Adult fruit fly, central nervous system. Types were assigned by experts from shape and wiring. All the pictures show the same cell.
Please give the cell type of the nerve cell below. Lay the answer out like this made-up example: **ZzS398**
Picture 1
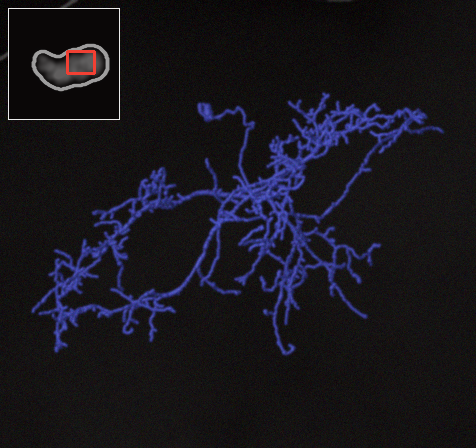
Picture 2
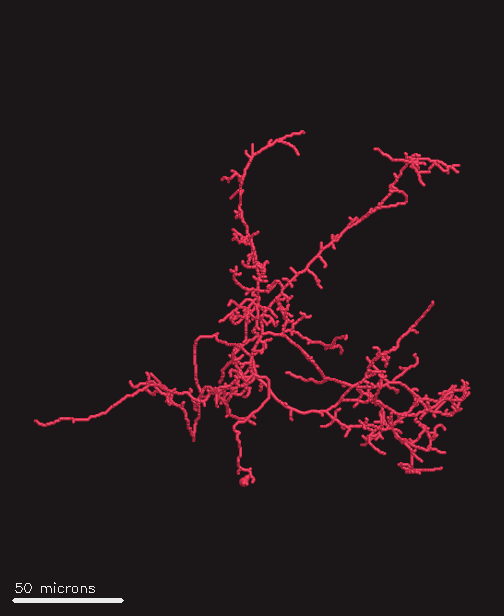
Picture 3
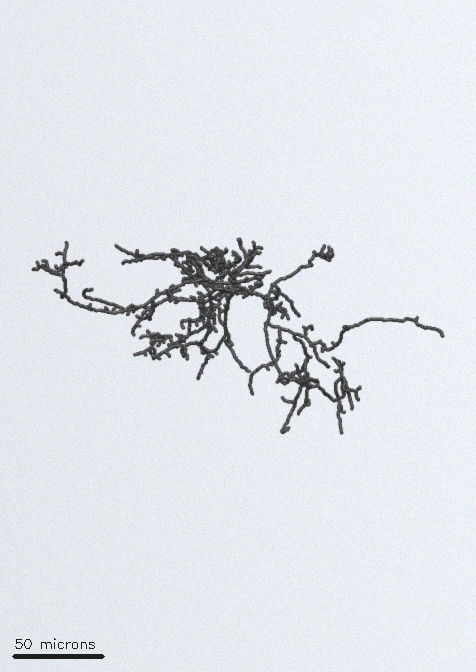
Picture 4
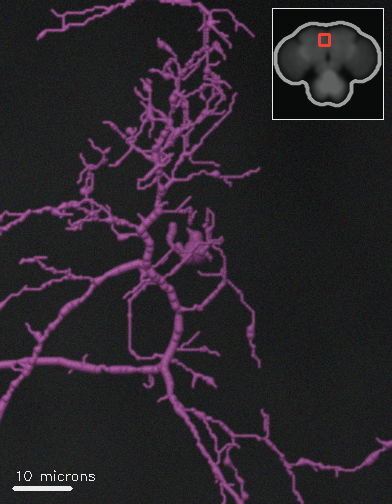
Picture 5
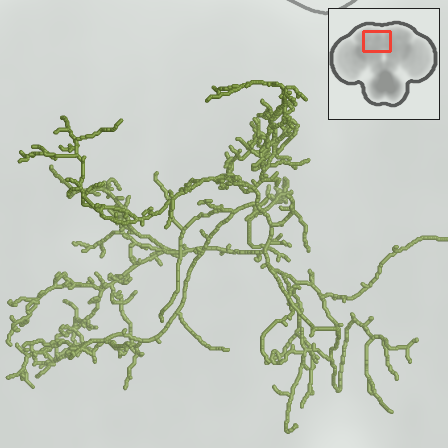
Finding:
**SMP547**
